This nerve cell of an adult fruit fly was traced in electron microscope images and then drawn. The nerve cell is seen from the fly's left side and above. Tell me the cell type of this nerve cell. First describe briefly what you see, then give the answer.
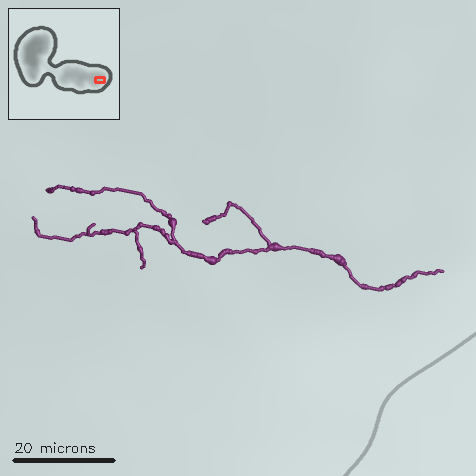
No cell body is drawn. By the scale bar it is about 85 microns wide in this view. It has a dozen or fewer branch ends. This is a sensory neuron entering the nerve cord. It is of cell type SNta37.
